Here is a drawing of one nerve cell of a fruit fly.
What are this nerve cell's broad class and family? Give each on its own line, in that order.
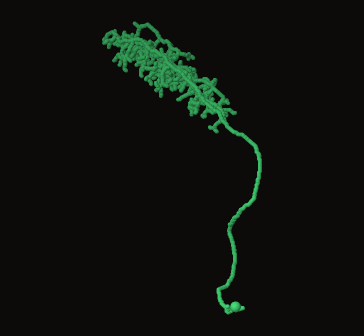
optic-lobe intrinsic neuron
Pm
